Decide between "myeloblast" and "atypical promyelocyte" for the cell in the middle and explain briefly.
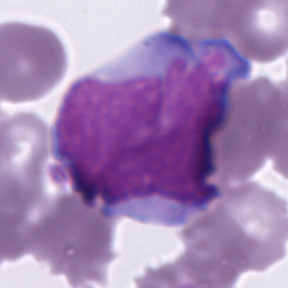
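Answer: myeloblast. Nucleus fills most of the cell, with a fold or cleft in its upper right part. Chromatin fine and delicately stranded, no coarse dark clumps. Cytoplasm a scant pale blue rim, widest along the top of the cell.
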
